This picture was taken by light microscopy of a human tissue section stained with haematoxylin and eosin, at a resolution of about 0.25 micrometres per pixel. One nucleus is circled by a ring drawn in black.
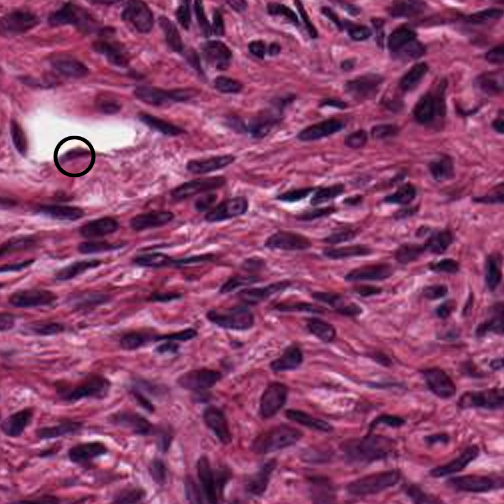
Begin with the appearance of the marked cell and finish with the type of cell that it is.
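The nucleus is flattened and elongated and lies along the lower edge of a small clear lumen. The nucleus stains dark and fairly evenly, with a smooth outline. The nucleus bulges slightly into the lumen, its upper edge forming a low peak. Hardly any cytoplasm can be made out, and no separate outline divides it from the pink fibrous tissue beneath. It is an endothelial cell.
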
